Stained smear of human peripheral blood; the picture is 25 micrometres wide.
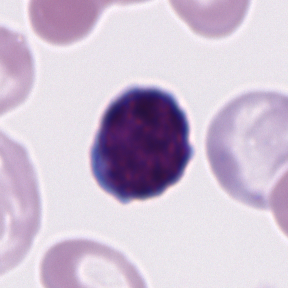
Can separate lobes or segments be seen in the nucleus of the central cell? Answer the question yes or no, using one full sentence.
No, one compact round, oval or kidney-shaped mass makes up the nucleus of this cell.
